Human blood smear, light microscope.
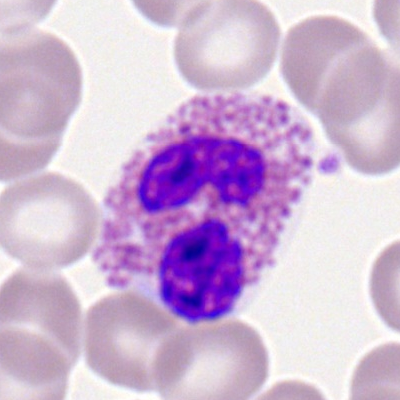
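Eosinophil in a stained blood smear. I count two nuclear lobes, one in the upper half of the cell and one in the lower. The chromatin is dark purple and coarsely clumped. Granules are coarse and fairly uniform in size, and I find no vacuoles in the cytoplasm.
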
